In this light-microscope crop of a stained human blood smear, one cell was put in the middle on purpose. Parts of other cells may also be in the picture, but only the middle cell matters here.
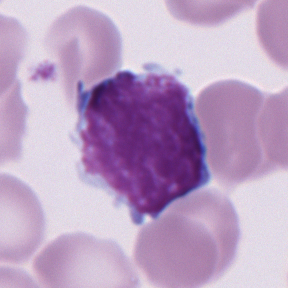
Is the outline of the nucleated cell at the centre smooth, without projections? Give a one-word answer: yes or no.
No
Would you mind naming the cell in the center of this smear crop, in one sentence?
The target cell in the middle of the crop is a lymphocyte.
